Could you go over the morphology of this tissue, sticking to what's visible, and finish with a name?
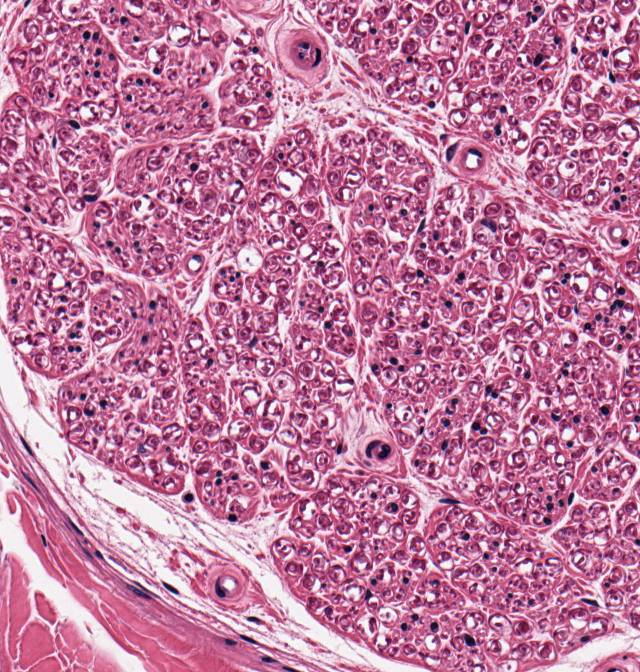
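Most of the field is a large bundle of nerve fibres, split into many rounded and polygonal groups by thin septa. The fibres are cut across, each a pale ring around a central pink dot, and small and larger profiles are mixed within every group. Small dark oval nuclei lie singly among them. This is tibial nerve.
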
